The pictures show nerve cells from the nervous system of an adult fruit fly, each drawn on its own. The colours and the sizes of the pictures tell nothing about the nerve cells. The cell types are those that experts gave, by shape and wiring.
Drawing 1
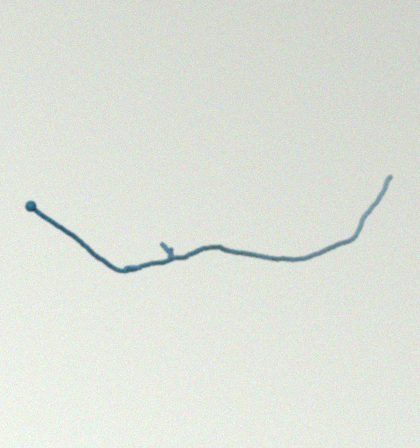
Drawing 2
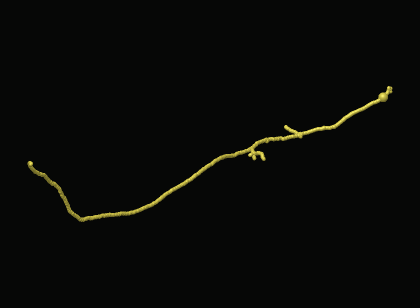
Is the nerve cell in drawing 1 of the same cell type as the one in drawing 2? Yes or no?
yes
